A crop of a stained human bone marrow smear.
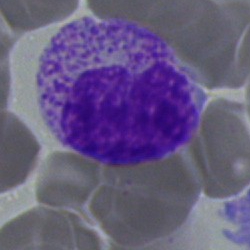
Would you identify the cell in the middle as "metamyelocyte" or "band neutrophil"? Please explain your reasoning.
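Metamyelocyte. Deciding feature: only a shallow notch in the upper nuclear border.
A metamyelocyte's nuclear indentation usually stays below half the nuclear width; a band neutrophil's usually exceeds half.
Shallow notch sides with metamyelocyte. Also seen: nucleus off-centre, filling lower part of cell; cytoplasm studded with many coarse dark purple granules; pale, granule-poor patch just above the notch.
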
